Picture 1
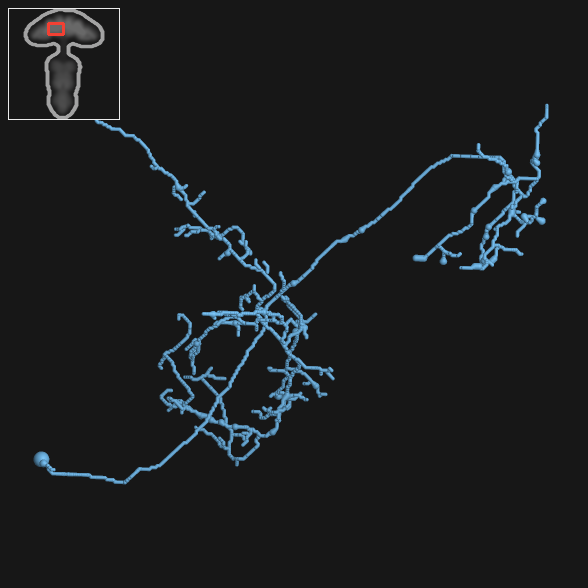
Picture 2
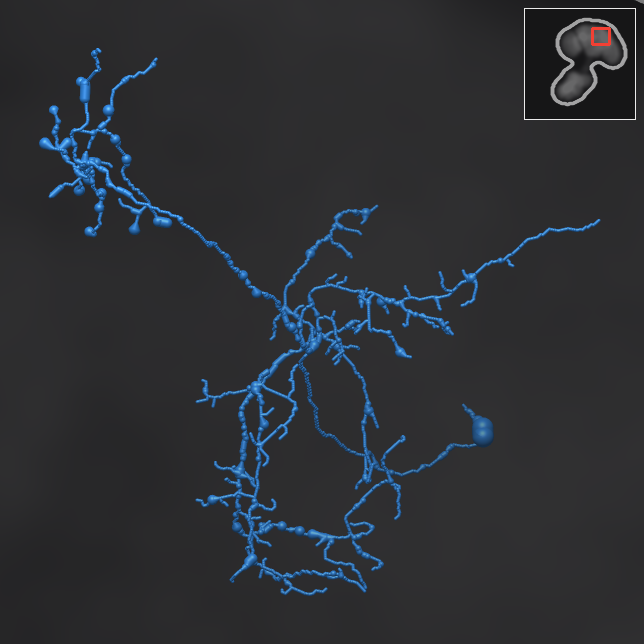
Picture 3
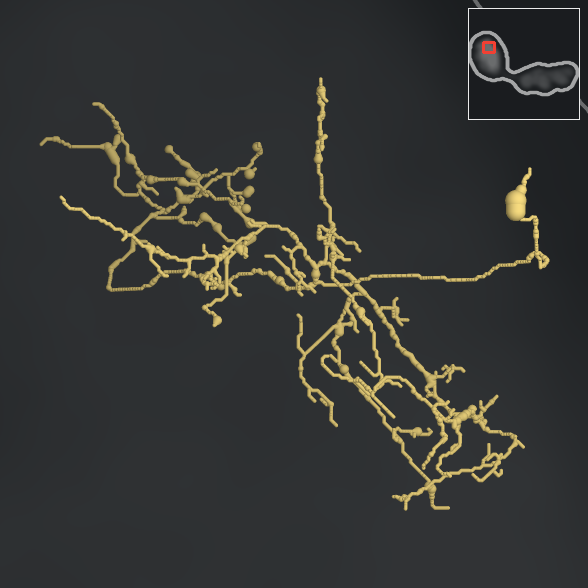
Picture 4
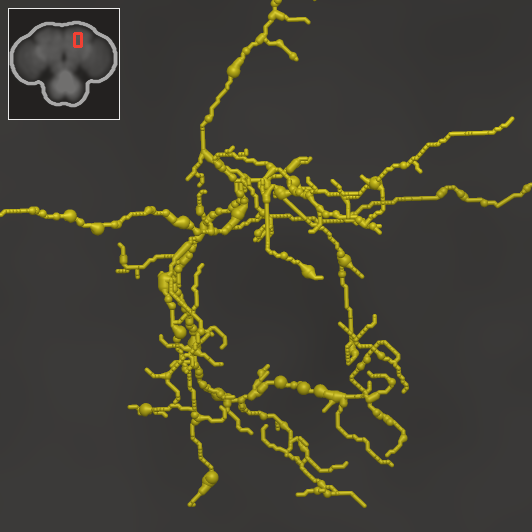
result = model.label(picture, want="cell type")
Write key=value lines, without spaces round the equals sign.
cell_type=SMP279_a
